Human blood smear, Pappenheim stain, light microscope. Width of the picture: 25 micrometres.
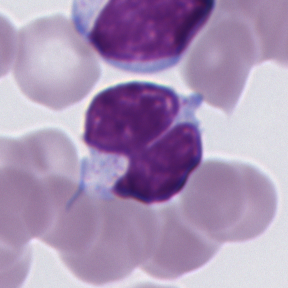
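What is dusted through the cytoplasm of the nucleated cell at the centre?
Fine lilac granules.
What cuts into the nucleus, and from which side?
A deep cleft, entering from the upper right side.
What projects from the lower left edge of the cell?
A thin pointed tag of cytoplasm; most of the visible cytoplasm also lies to the lower left of the nucleus.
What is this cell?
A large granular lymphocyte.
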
